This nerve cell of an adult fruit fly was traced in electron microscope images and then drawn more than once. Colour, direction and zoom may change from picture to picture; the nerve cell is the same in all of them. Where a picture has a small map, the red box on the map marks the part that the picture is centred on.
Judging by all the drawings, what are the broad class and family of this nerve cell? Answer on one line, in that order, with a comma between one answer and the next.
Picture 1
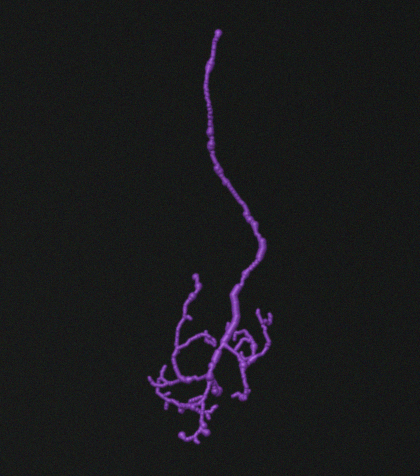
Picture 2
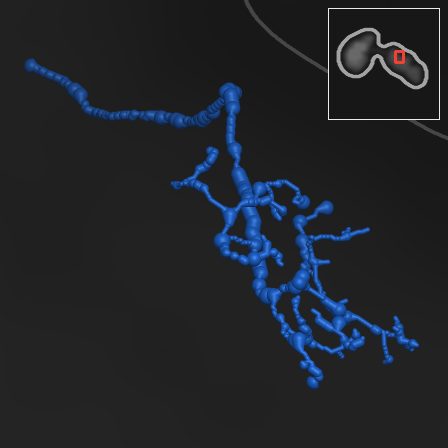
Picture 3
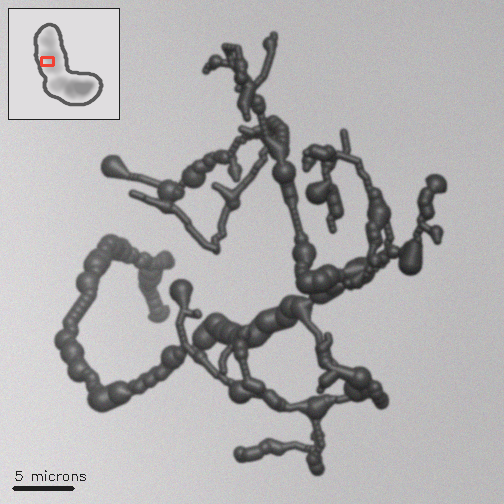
sensory neuron entering the nerve cord, class mechanosensory tactile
